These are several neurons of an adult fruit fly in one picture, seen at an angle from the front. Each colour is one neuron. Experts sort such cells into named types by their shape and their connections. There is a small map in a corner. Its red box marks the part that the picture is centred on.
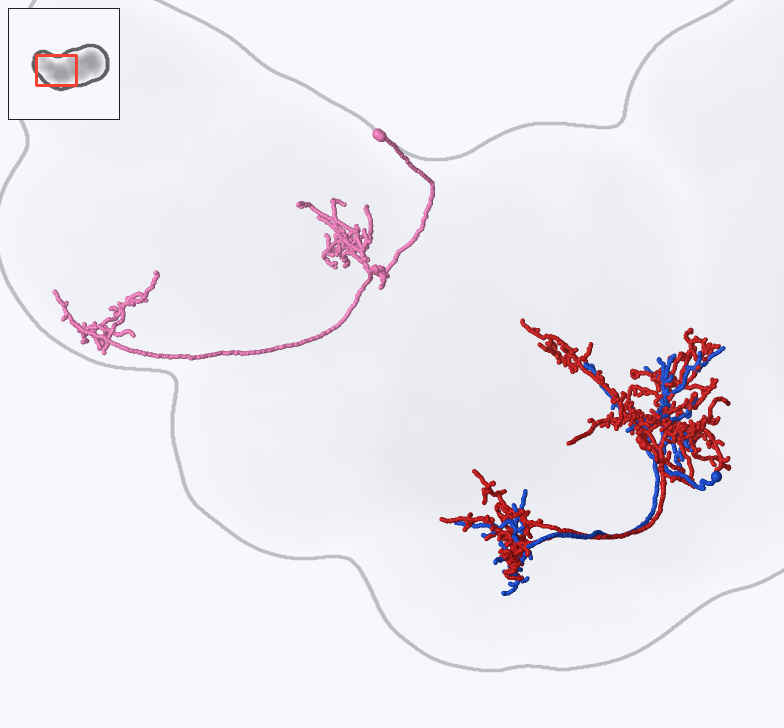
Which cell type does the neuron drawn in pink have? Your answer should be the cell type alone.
IN01A080_a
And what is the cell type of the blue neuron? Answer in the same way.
IN01A079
